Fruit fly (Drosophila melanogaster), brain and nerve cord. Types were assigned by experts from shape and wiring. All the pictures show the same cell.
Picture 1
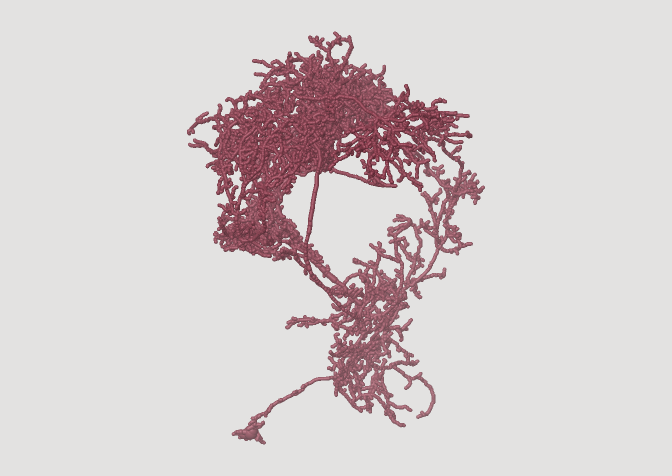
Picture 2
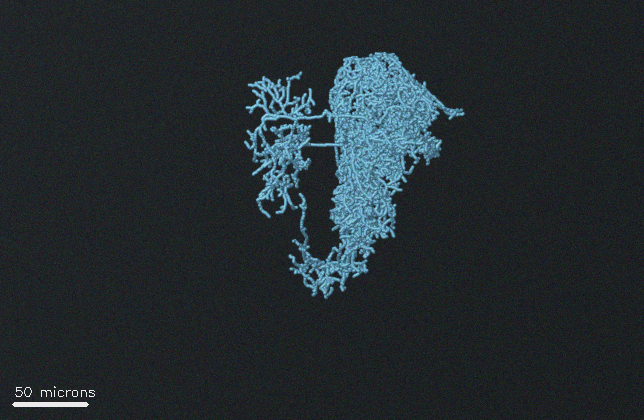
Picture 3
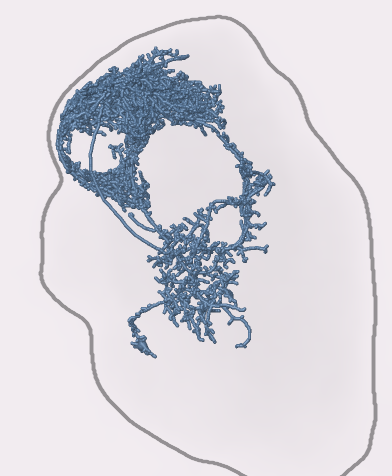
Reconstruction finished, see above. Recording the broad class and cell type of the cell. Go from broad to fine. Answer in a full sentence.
A central-brain intrinsic neuron, type oviIN.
